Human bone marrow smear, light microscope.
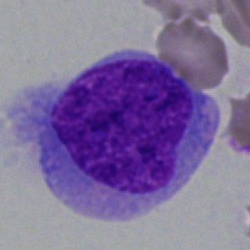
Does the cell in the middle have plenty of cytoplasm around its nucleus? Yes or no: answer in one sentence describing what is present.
No, in this cell the cytoplasm is scant.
